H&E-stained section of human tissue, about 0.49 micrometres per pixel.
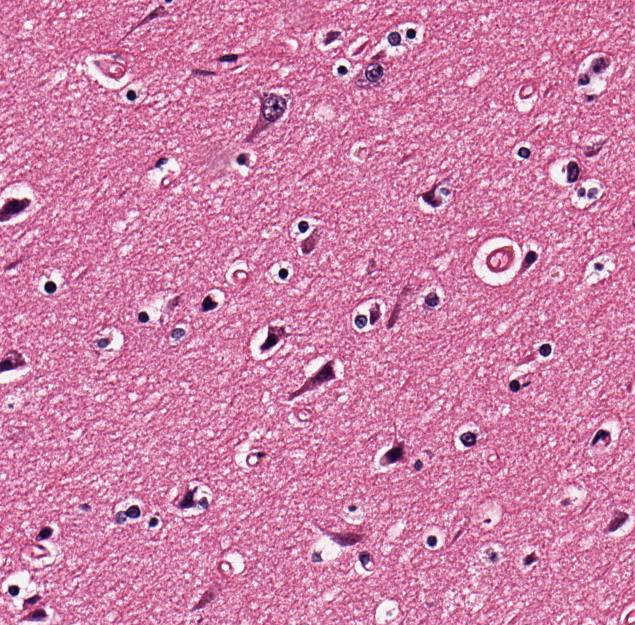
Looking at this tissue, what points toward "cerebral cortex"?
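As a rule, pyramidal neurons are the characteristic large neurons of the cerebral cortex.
Here, larger triangular cell bodies with purplish cytoplasm tapering into a single process, one near the centre, fit this. A large cell near the top centre has a round, open nucleus with a distinct dark nucleolus. Most cells are small, with round dark nuclei and little visible cytoplasm. The fairly even background is finely granular and pink, with no organised units such as glands or tubules.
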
